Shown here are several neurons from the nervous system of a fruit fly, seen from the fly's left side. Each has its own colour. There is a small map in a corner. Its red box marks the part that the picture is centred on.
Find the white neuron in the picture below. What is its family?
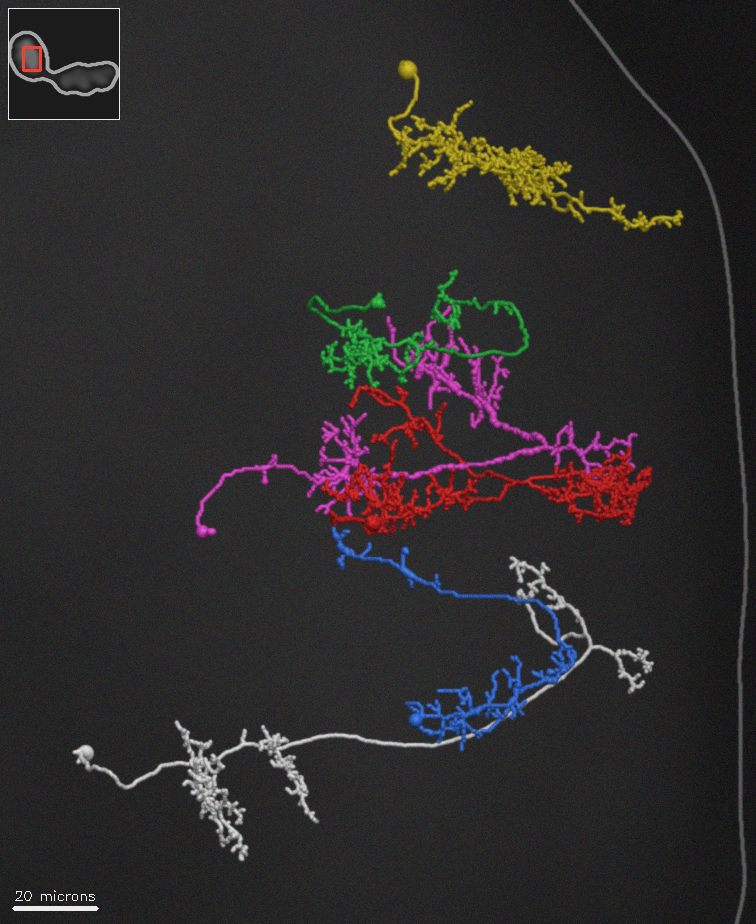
TmY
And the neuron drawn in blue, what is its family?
Tm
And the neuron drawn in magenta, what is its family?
TmY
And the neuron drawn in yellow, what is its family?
TmY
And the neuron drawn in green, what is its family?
Tm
